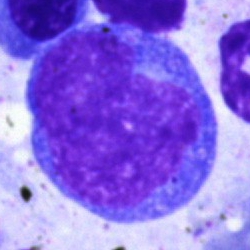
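Proerythroblast, the central cell in a stained human bone marrow smear. Its nucleus is notched at the upper right, and a pale area of cytoplasm sits within that notch. The chromatin is finely stippled rather than coarsely clumped. The cytoplasm is blue.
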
